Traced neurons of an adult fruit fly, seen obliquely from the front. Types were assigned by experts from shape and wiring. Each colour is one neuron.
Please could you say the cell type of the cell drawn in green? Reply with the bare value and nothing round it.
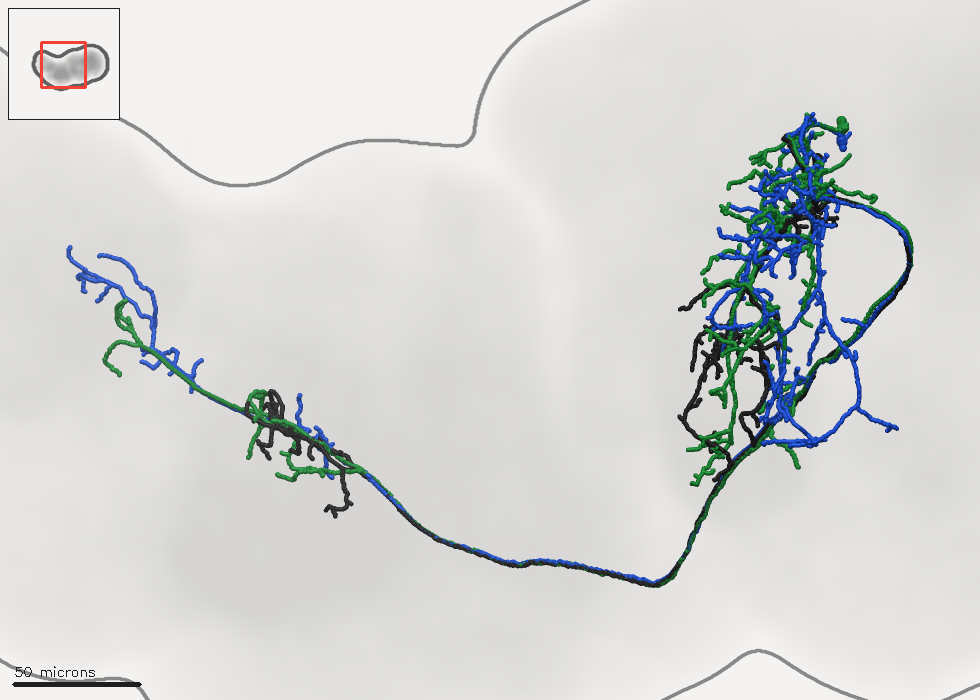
DNp16_a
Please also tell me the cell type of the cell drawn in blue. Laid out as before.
DNp16_b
